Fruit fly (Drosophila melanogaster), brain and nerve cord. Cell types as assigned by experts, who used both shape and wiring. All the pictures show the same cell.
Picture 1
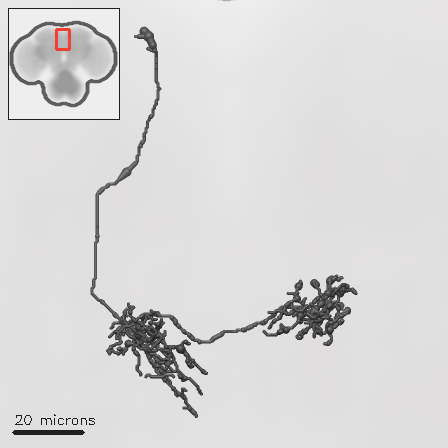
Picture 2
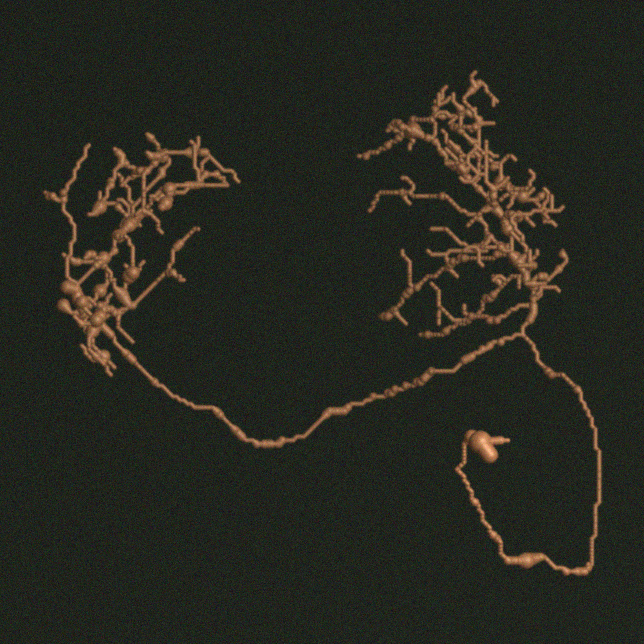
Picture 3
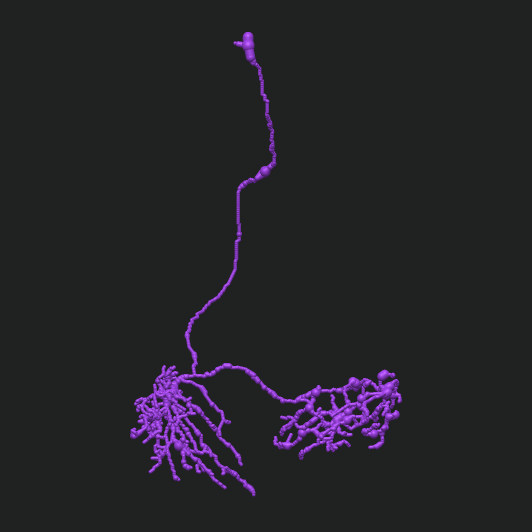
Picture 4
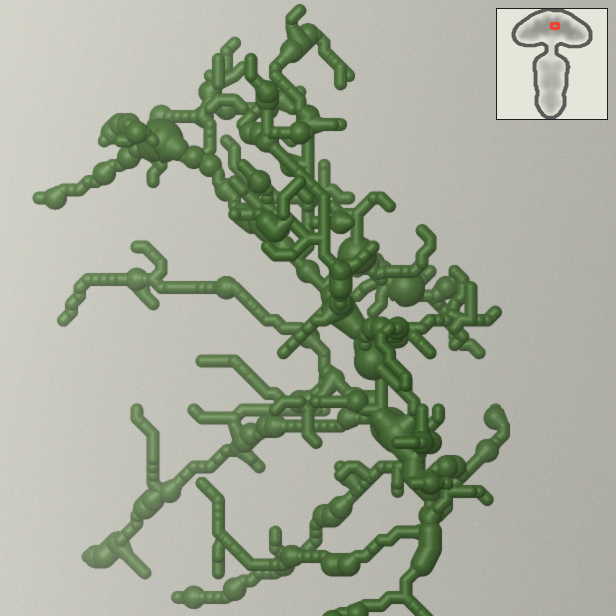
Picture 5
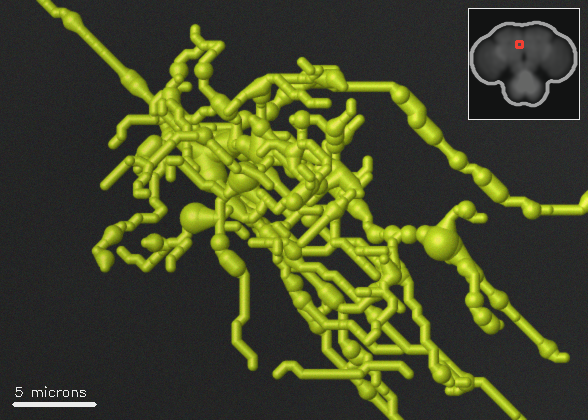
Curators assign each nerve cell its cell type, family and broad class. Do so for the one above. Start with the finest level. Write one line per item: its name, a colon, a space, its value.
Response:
cell type: hDeltaI
family: class CX
broad class: central-brain intrinsic neuron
